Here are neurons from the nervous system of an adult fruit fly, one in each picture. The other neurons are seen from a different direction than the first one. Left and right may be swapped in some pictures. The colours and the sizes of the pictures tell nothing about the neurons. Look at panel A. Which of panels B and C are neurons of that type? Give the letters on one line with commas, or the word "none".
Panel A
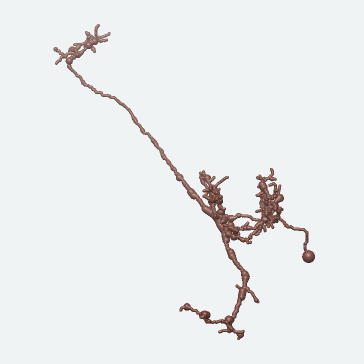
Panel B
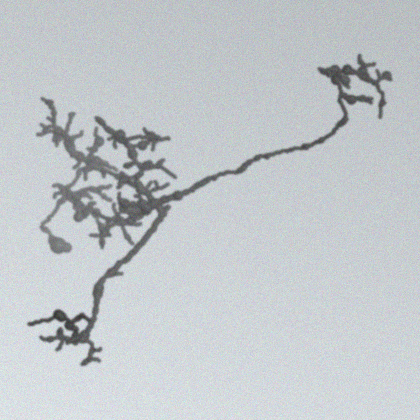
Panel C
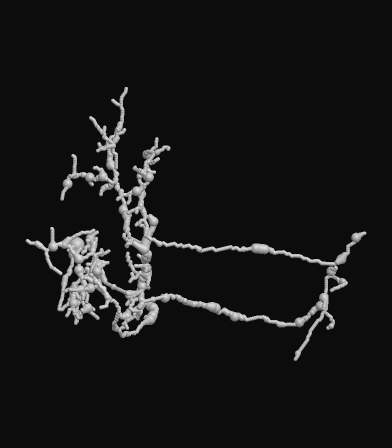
B, C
